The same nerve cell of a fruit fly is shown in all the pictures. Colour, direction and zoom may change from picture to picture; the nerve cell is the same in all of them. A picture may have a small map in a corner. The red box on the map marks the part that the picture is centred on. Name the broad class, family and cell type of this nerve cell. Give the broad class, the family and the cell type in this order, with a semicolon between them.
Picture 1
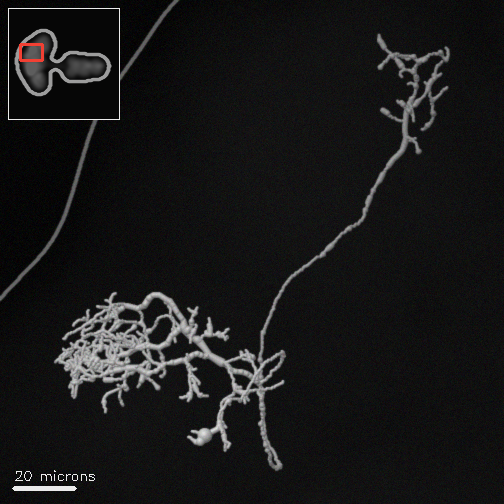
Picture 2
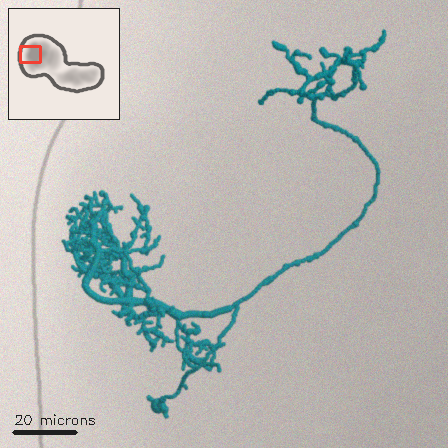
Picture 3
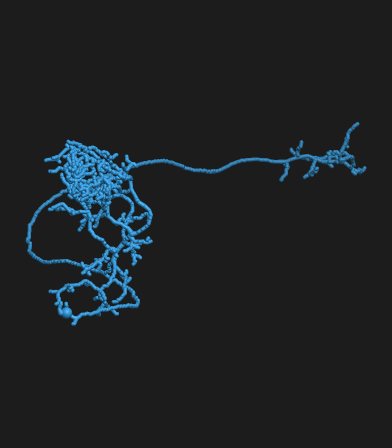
central-brain intrinsic neuron; hemilineage ALv1; M_vPNml63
